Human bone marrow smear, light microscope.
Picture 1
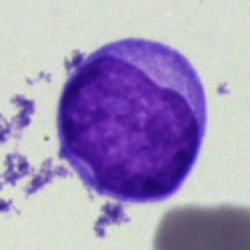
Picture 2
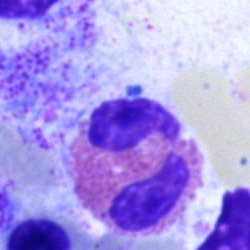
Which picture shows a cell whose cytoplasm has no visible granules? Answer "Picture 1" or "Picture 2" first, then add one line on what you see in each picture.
Picture 1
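In picture 1: No distinct granules are seen in the cytoplasm.
In picture 2: The cytoplasm is packed with orange-pink granules.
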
